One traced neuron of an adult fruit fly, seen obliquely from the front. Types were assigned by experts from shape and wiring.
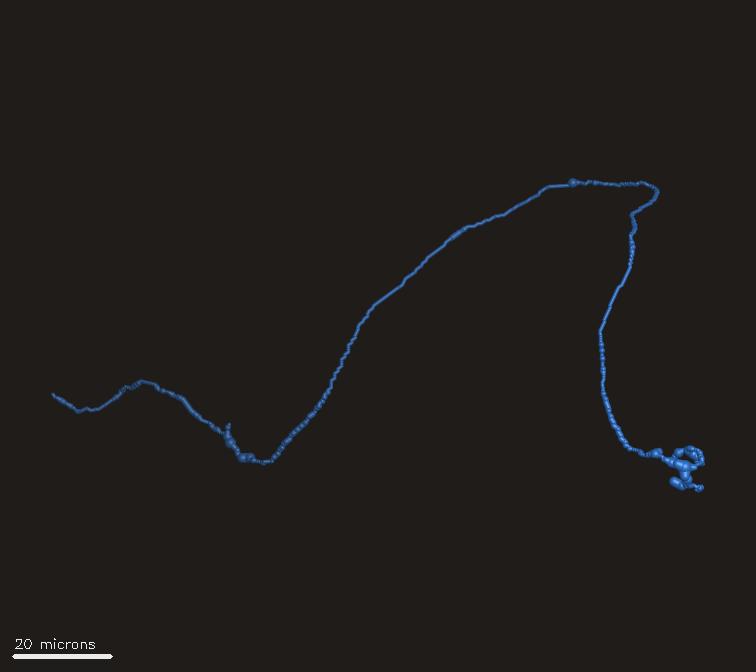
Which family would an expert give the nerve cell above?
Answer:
class olfactory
